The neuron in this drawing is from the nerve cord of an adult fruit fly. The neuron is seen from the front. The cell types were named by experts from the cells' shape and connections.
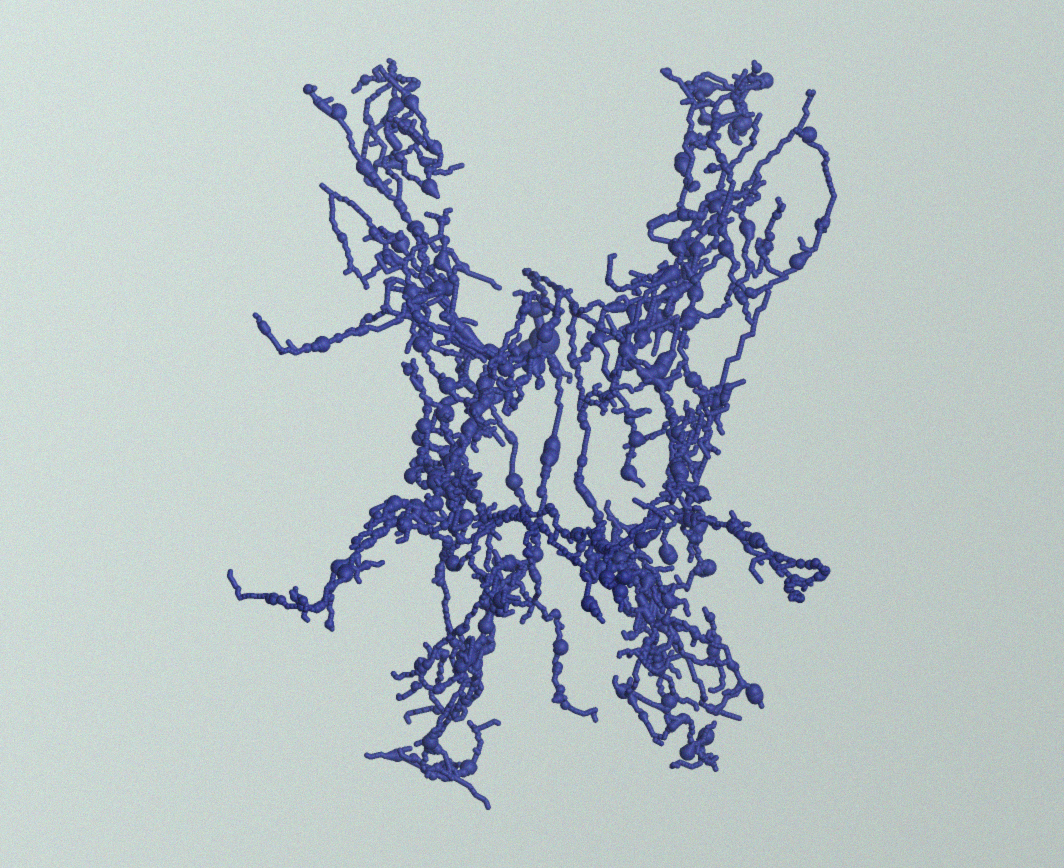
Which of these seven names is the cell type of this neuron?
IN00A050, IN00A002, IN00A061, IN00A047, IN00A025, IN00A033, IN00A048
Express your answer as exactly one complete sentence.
As for cell type, this neuron is IN00A033.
